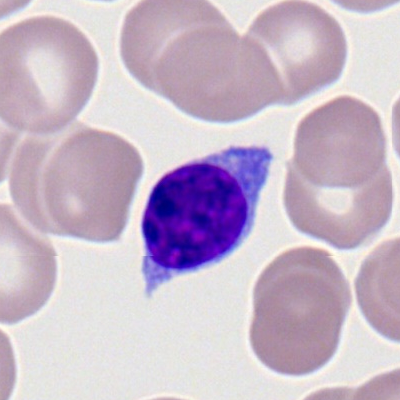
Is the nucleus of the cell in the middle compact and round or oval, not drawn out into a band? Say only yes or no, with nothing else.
Yes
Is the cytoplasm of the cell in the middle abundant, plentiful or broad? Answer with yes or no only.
No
